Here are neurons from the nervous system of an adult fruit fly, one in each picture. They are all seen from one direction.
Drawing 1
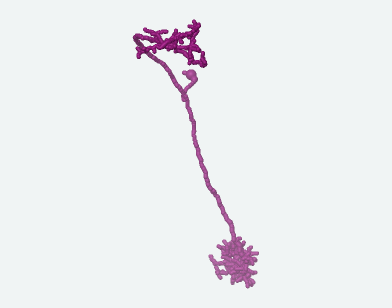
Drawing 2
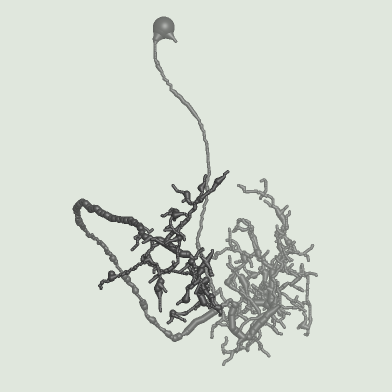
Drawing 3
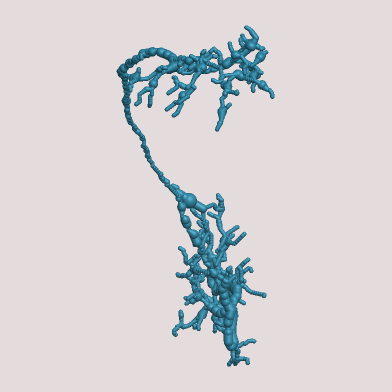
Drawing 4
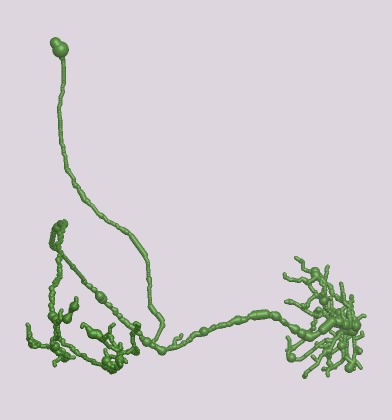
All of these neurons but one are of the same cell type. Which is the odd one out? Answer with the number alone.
4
